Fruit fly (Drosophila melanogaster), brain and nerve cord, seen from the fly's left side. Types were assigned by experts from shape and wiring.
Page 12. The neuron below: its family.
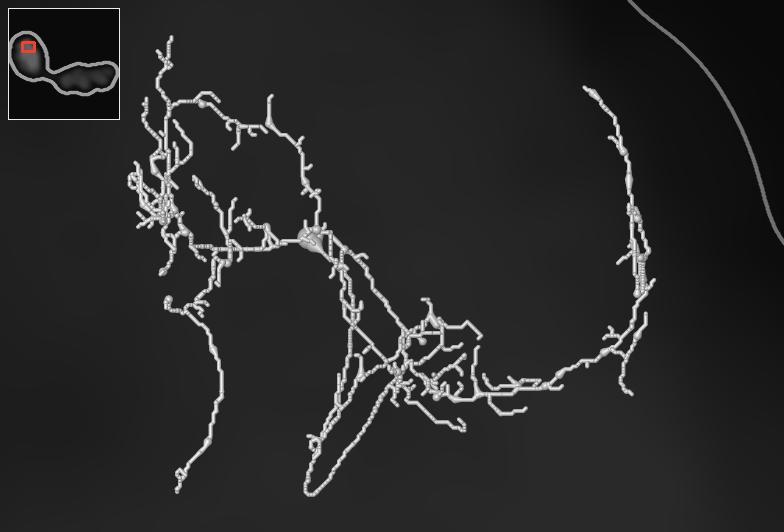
hemilineage LHl4_dorsal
